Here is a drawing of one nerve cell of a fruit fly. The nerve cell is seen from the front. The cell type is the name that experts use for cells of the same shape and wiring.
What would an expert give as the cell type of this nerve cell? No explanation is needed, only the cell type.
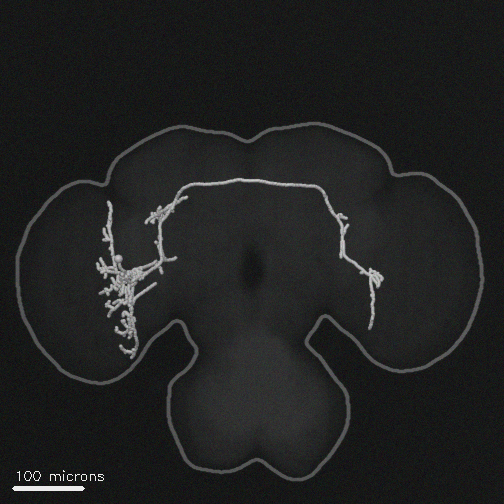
aMe10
